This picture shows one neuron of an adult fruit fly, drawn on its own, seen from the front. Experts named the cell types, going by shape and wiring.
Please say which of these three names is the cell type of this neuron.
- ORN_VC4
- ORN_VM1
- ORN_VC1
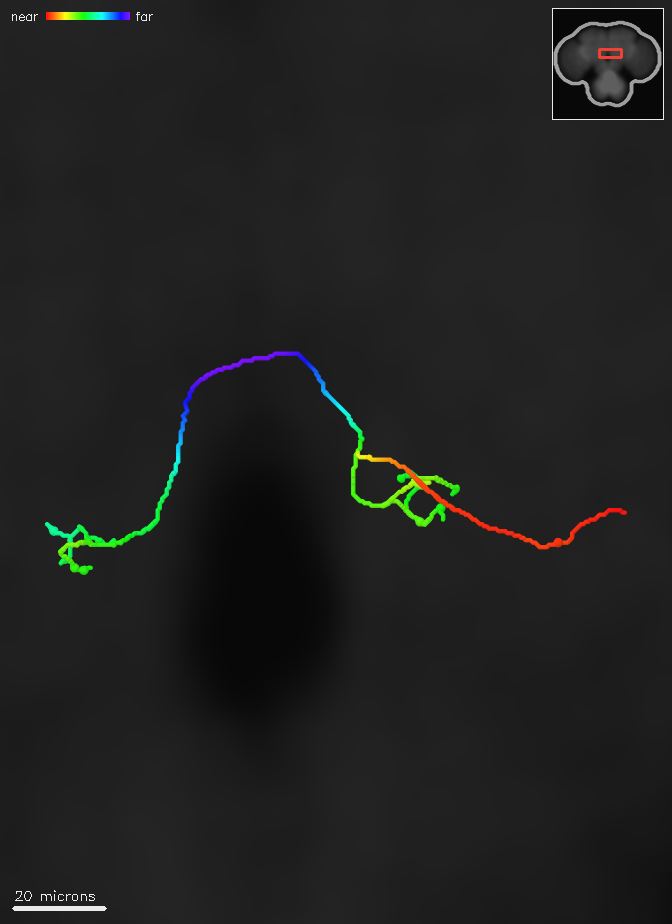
ORN_VC4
